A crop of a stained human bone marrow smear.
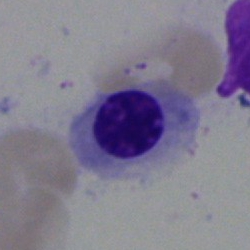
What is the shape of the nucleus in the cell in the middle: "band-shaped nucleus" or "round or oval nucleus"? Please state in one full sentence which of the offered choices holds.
The cell carries one compact nucleus of round or oval shape.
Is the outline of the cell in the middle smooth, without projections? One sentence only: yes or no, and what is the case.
No, the cell does not have a smooth edge, since its outline is rough.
